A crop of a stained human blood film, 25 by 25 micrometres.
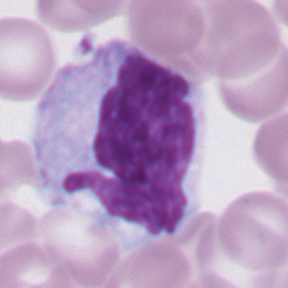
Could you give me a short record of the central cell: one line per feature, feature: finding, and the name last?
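Nuclear extension: a narrow tongue running leftward along the lower part of the cell.
Cytoplasm: only a fine, faint lilac dusting, no coarse granules.
Vacuoles: none seen.
Border: irregular rather than smoothly round.
Name: monocyte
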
